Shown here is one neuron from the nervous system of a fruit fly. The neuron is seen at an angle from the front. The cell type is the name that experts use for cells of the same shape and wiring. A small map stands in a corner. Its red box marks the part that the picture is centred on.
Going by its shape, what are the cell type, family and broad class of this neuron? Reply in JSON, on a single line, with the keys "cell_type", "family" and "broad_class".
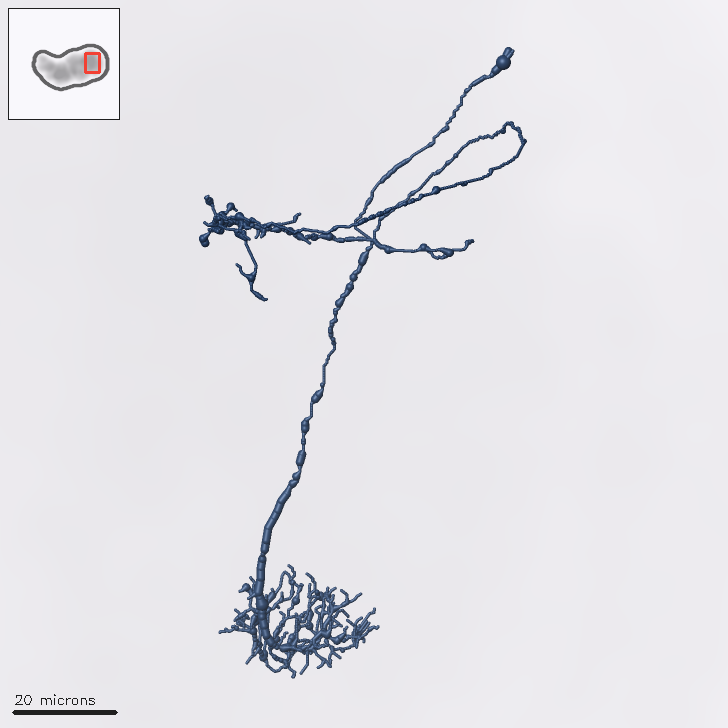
{"cell_type": "LC6", "family": "hemilineage VPNd3", "broad_class": "visual projection neuron"}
